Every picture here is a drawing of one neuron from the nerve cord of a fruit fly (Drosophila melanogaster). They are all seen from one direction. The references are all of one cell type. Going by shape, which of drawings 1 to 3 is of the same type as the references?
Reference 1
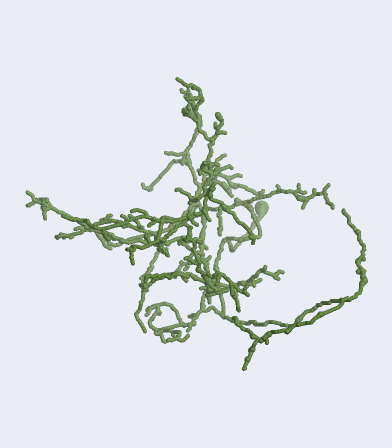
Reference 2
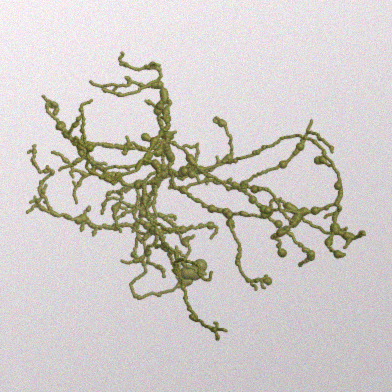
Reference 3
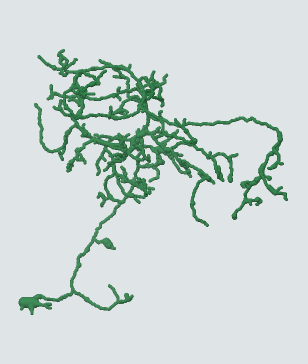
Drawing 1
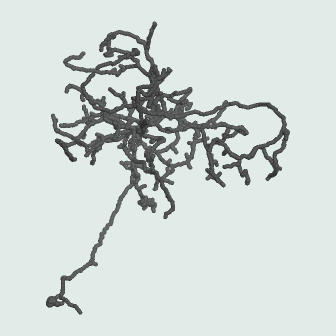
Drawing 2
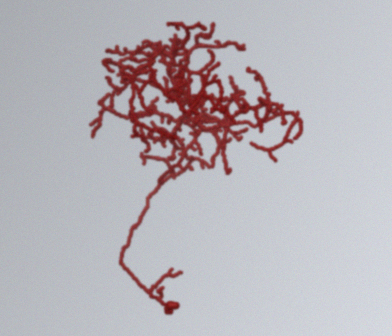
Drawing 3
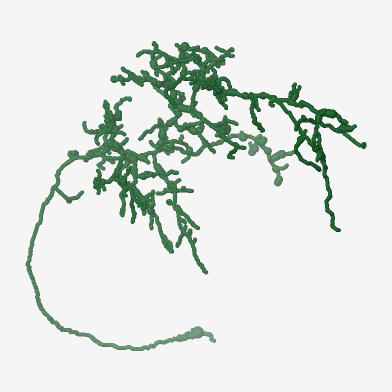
1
